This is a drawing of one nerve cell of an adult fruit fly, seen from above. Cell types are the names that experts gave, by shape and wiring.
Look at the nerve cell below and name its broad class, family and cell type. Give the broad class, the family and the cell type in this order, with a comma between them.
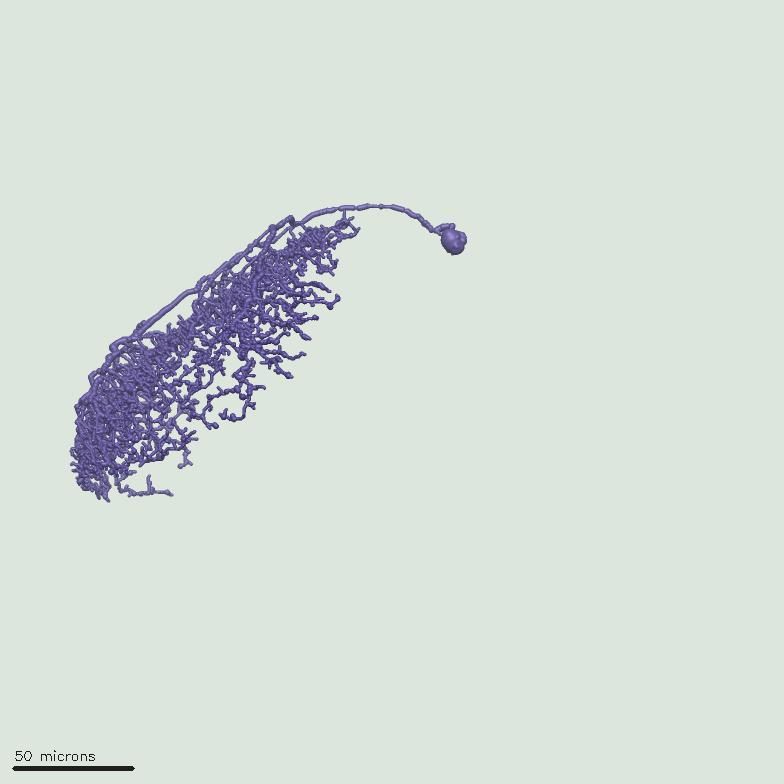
optic-lobe intrinsic neuron, Dm, Dm17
